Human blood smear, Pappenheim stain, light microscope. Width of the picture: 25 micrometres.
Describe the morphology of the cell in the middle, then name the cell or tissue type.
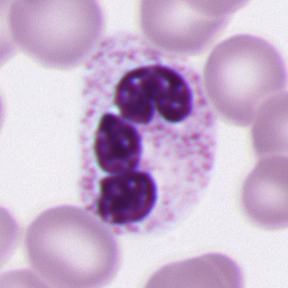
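First, the nucleus: it is divided into separate lobes, which lie toward the left side of the cell. Next, the chromatin: it stains a dense dark purple. Then the cytoplasm: fine pink-violet granules fill it. Last, the name: this is a segmented neutrophil.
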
